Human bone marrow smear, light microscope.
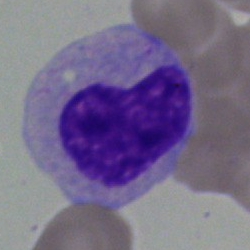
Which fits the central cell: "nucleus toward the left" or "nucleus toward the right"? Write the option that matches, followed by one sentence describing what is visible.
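Nucleus toward the right. The nucleus sits toward the right side of the cell.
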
